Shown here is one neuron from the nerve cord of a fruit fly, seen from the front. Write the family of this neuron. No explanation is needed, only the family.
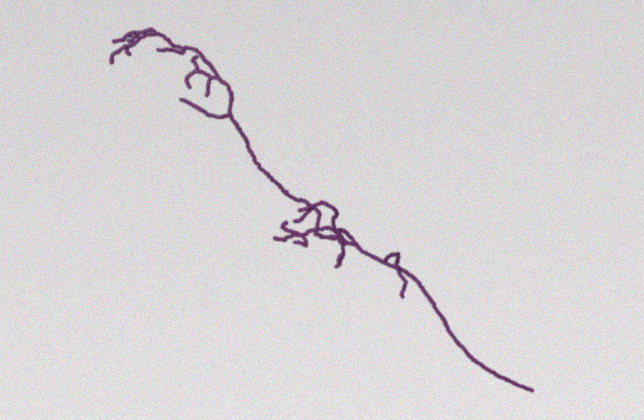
DNb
